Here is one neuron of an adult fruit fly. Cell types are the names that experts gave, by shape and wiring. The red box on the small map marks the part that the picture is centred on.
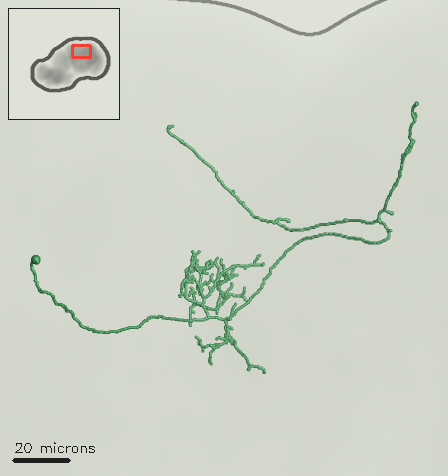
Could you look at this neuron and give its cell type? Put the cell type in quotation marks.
"FS2"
